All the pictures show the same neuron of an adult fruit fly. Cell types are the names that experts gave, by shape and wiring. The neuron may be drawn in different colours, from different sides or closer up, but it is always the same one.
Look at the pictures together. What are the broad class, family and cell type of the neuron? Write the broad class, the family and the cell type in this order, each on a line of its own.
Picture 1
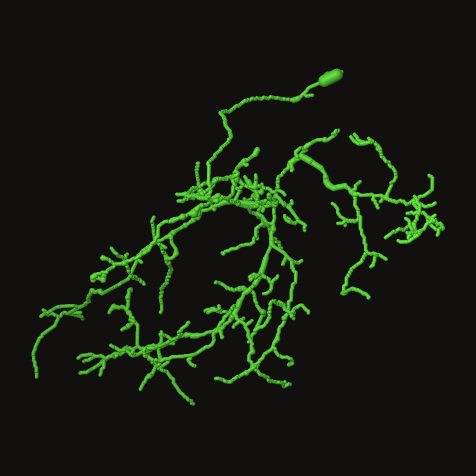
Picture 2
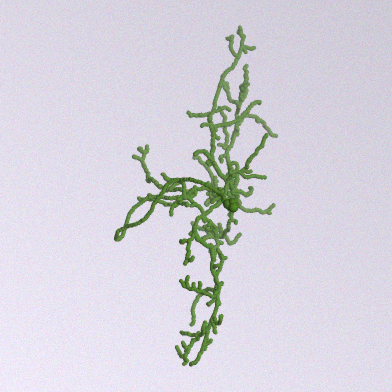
nerve-cord intrinsic neuron
hemilineage 11B
IN11B017_b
